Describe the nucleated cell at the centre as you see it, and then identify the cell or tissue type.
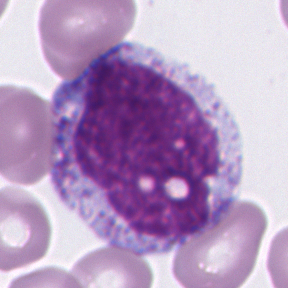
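Look first at the outline: it is roughly oval, with a slightly bumpy edge. In the lower part of the nucleus, the two largest clear round spots sit side by side. Fine violet granules are scattered through the cytoplasm. This cell is a promyelocyte.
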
